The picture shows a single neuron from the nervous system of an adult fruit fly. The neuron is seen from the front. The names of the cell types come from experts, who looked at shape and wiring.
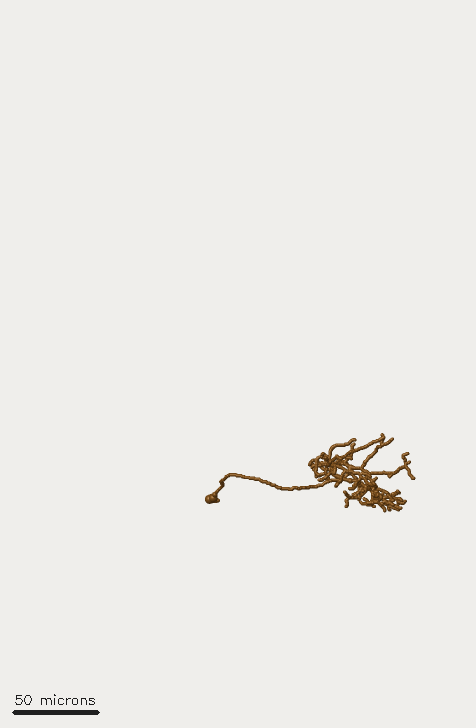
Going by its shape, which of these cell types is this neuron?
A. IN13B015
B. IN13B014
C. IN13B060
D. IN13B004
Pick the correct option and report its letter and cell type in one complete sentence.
Regarding cell type, the neuron matches IN13B014, option B.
